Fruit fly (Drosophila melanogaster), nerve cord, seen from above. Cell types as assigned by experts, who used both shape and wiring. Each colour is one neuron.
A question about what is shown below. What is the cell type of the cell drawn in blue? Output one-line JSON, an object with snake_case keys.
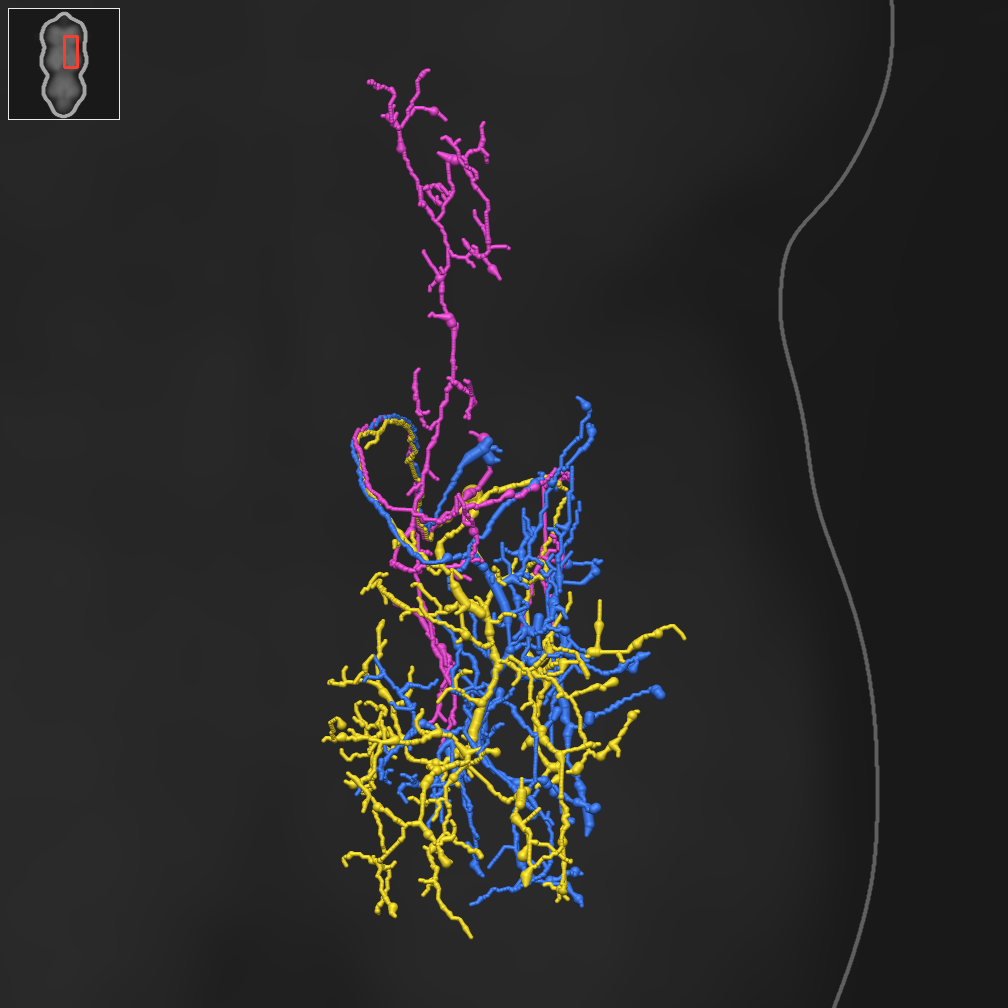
{"cell_type": "IN02A049"}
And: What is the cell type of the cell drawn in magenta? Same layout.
{"cell_type": "IN02A063"}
